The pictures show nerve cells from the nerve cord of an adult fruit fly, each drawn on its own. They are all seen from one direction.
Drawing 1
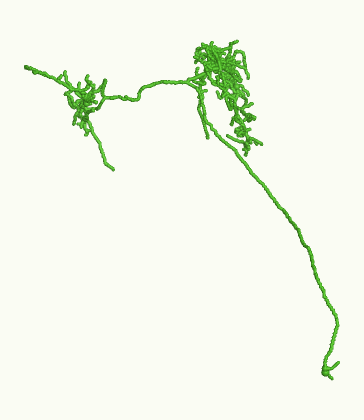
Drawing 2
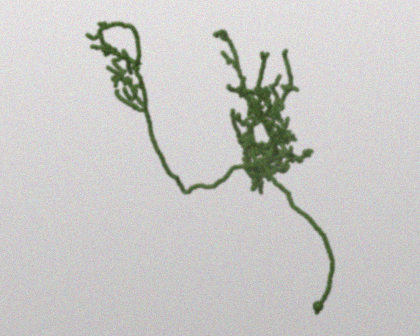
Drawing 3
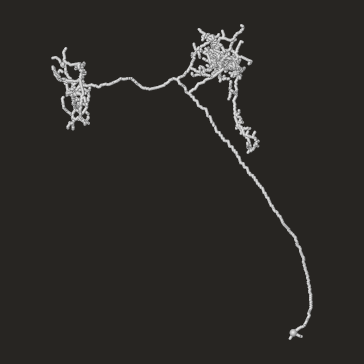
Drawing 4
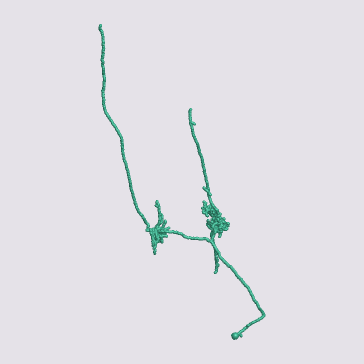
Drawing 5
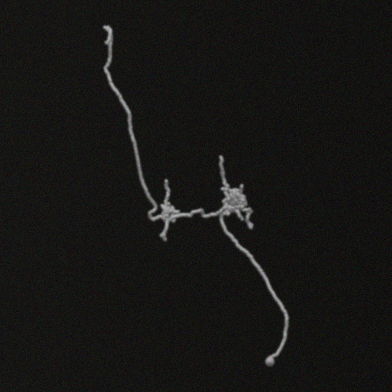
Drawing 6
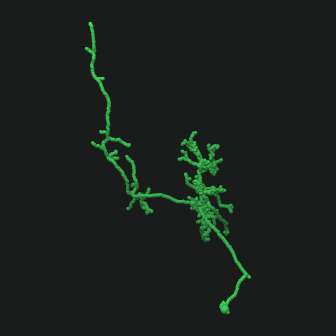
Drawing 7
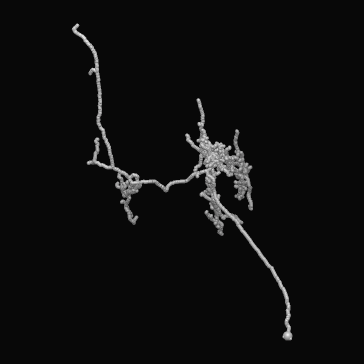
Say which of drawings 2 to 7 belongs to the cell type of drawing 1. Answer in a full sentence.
The nerve cell in drawing 3 is of the same cell type.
